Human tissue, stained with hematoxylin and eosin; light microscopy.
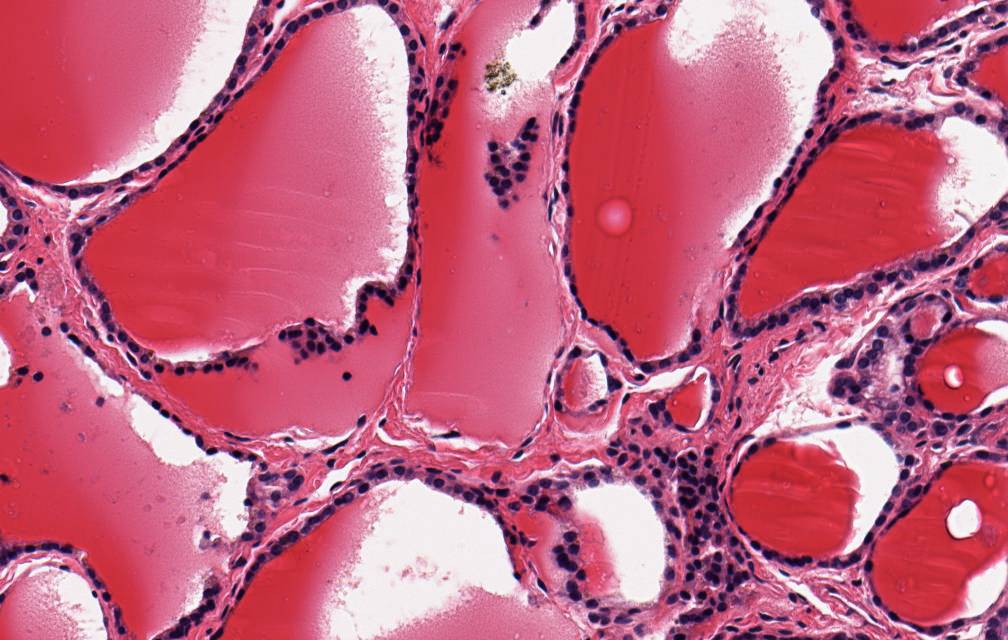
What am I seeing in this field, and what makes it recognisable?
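Thyroid follicle: closed follicles, largest left and centre, smaller ones lower right. Lumina hold homogeneous, strongly eosinophilic colloid, pulled away from the lining along many walls to leave white clefts.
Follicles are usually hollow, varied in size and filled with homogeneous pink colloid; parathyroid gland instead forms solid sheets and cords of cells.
Thin pink fibrous septa with spindle-shaped nuclei separate them.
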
